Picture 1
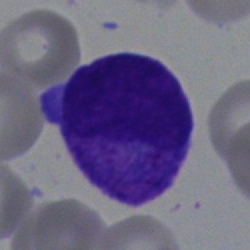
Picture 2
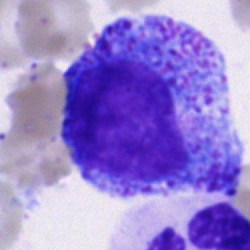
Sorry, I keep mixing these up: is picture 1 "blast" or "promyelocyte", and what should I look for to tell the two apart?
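So, the first one's the blast and the second's the promyelocyte. What jumps out in the promyelocyte is the granules: lots of them, purple to violet, scattered right through the cytoplasm.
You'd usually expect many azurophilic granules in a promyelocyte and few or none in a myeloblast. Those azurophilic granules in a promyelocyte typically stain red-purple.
The blast's chromatin, meanwhile, is finely textured with no coarse clumps, and there are no vacuoles in the cell. In the promyelocyte the nucleus is a deep, fairly even purple, and the blue cytoplasm forms its widest band on the right side. Its outline is roughly round with a slightly bumpy edge, while the blast has pale red cells around it on several sides.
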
